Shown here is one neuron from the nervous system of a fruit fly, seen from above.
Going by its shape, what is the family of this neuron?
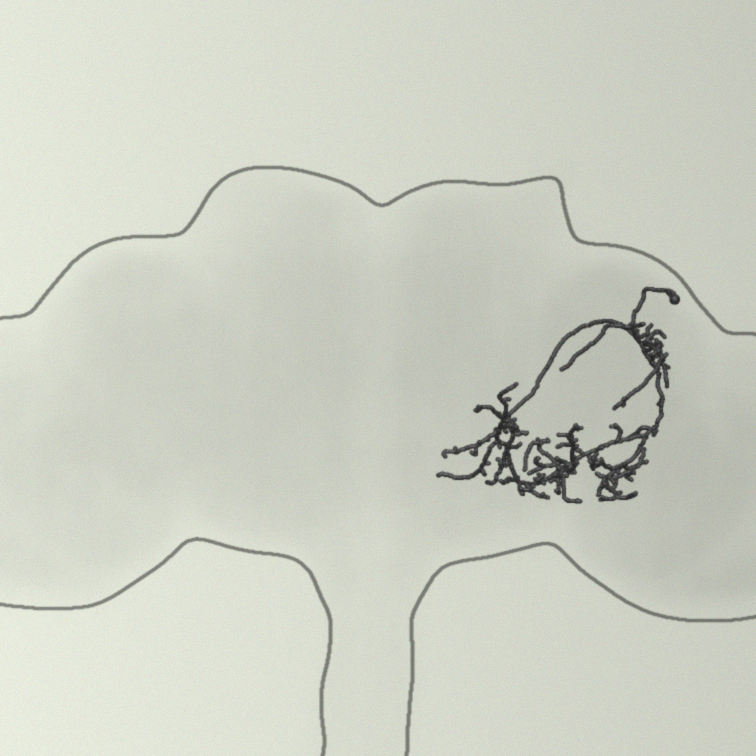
hemilineage SLPa&l1_anterior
